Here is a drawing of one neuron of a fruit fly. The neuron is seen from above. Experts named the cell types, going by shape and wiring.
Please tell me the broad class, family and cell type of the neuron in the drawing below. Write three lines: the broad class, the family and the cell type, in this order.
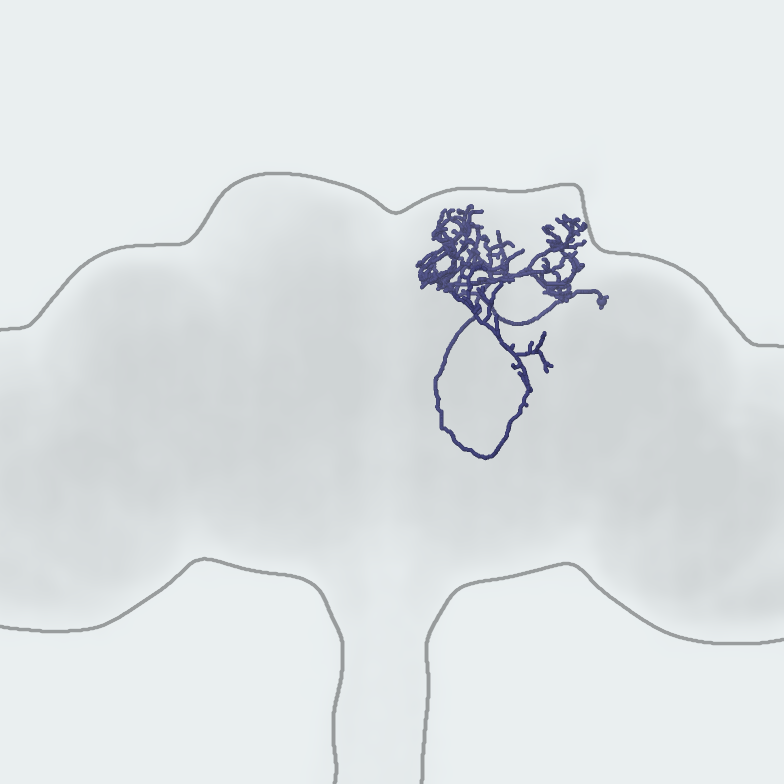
central-brain intrinsic neuron
hemilineage ALlv1
M_lvPNm25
